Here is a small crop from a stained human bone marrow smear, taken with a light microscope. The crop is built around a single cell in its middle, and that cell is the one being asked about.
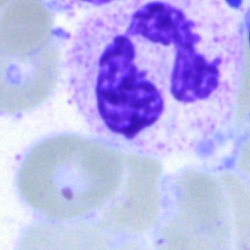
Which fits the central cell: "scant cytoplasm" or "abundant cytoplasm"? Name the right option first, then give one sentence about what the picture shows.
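Abundant cytoplasm. The cytoplasm is abundant and pale pink, surrounding the nucleus on all sides.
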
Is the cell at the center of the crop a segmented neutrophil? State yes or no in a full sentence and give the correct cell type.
Yes, the cell in the centre is a segmented neutrophil.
